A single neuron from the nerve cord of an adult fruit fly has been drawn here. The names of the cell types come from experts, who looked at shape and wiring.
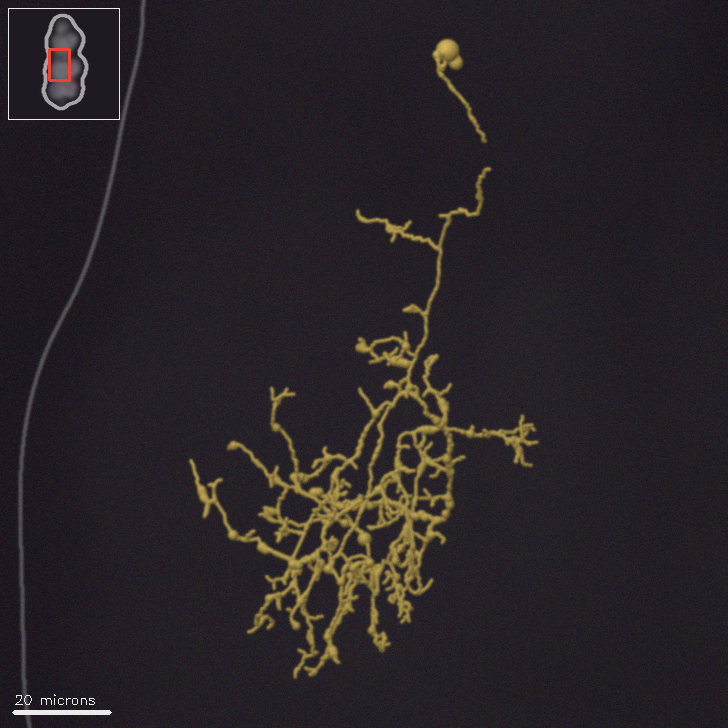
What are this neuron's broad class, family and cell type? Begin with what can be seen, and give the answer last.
From top to bottom in the picture it spans about 130 microns. As drawn here it is taller than it is wide. This is a nerve-cord intrinsic neuron. The family is hemilineage 20A.22A. Its cell type is IN20A.22A017.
